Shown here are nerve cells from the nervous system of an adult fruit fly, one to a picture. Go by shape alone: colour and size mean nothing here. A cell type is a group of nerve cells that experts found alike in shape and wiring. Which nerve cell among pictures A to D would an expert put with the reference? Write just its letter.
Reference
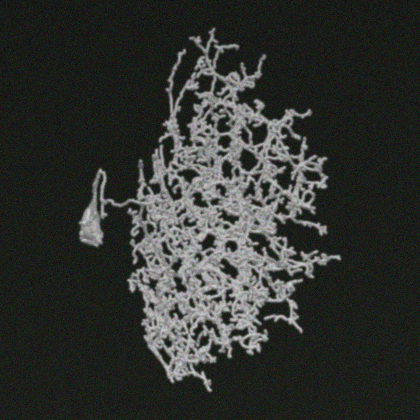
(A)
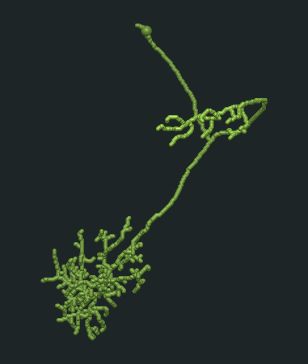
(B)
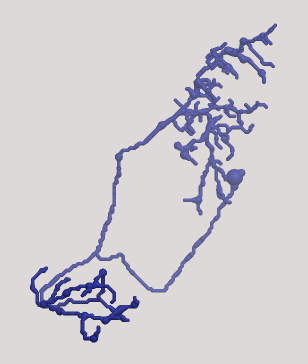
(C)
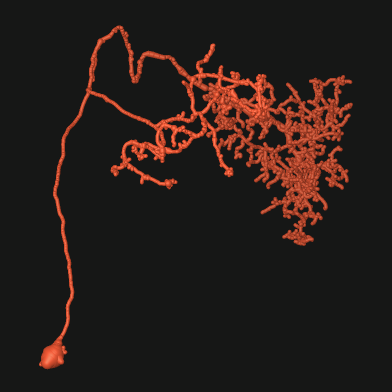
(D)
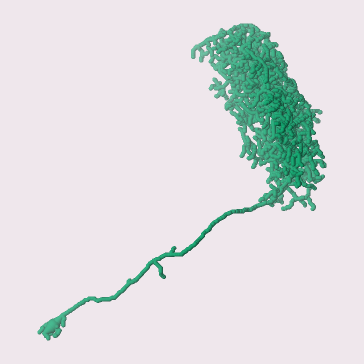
D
